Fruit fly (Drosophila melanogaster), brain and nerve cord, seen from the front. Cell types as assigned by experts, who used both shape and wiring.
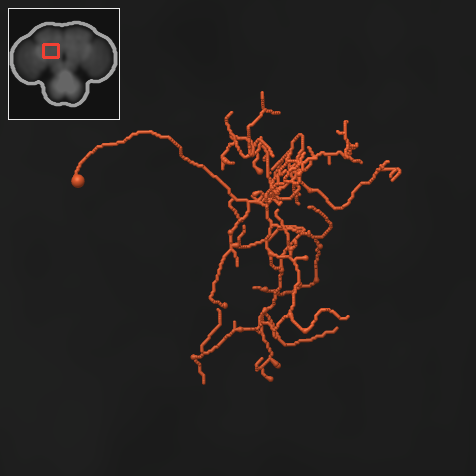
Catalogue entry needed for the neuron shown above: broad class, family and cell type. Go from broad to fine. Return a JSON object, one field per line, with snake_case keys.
{
 "broad_class": "central-brain intrinsic neuron",
 "family": "hemilineage ALl1_dorsal",
 "cell_type": "CB2845"
}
